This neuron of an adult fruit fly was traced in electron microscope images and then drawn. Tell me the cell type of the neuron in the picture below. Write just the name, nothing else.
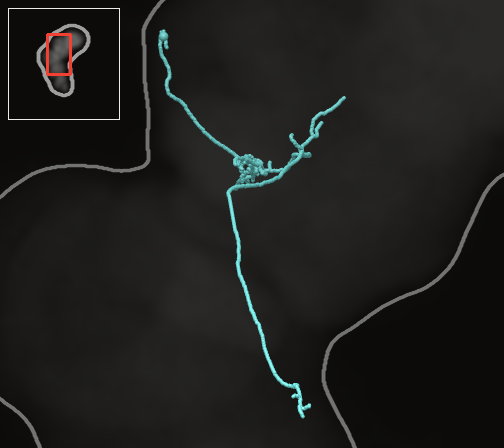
DNg10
